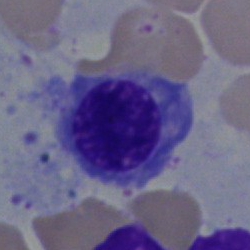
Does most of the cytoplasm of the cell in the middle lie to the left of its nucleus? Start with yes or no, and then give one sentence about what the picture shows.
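No. The nucleus sits off-centre, leaving a wider band of cytoplasm on the right side.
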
